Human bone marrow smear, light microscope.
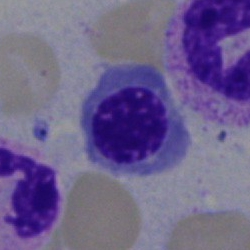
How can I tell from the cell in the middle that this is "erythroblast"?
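Consistent with an erythroblast, the cytoplasm shows no granules.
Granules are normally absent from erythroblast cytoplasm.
The chromatin is dark purple and coarsely clumped, with small pale gaps between the clumps. The rim of cytoplasm is wider on the right of the nucleus than on the left. The cell outline is slightly irregular, with a few blunt corners.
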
